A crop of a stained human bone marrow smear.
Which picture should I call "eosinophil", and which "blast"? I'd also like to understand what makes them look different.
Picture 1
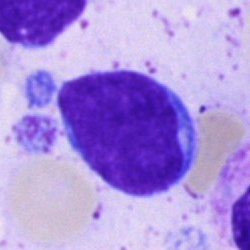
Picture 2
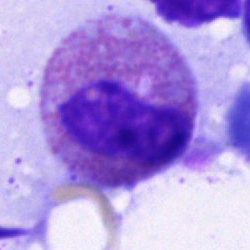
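Picture 1: blast. Picture 2: eosinophil. Blast: smooth oval outline; nucleus filling almost the whole cell; chromatin finely granular and evenly dark purple. Its cytoplasm is only a thin deep-blue rim, widest on the right, with a small pale clear area to the right of the nucleus.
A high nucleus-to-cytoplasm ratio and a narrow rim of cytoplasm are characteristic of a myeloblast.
Eosinophil: round outline with a smooth margin; nucleus off-centre in the lower half, elongated side to side, indented along its upper edge. Its chromatin is dark purple and patchily condensed, not evenly stained as in the blast.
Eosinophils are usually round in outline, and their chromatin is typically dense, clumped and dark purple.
The eosinophil also has a small pale clear area, sitting in the cytoplasm just above the nuclear indentation.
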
